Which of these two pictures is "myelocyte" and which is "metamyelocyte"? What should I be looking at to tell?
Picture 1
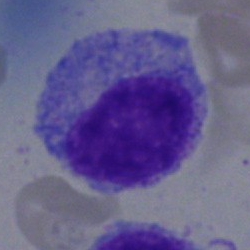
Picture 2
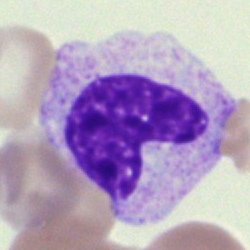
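Picture 1 shows the myelocyte; picture 2 shows the metamyelocyte. On nuclear shape: picture 2 has a kidney-shaped nucleus with a deep notch opening toward the lower right, while in picture 1 the nucleus lies off-centre toward the lower right of the cell.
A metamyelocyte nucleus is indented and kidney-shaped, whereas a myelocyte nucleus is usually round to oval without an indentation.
On chromatin: in picture 2 it is dark purple and coarsely clumped, with paler patches between the clumps.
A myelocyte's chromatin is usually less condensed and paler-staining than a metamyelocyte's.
On cytoplasm: picture 1 has a moderate pale blue-violet rim, widest at the upper left, whereas picture 2 has a broad rim of pale lilac cytoplasm around the nucleus. On granules: fine purple ones are scattered through the cytoplasm in picture 1, and fine pinkish-purple ones throughout it in picture 2.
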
